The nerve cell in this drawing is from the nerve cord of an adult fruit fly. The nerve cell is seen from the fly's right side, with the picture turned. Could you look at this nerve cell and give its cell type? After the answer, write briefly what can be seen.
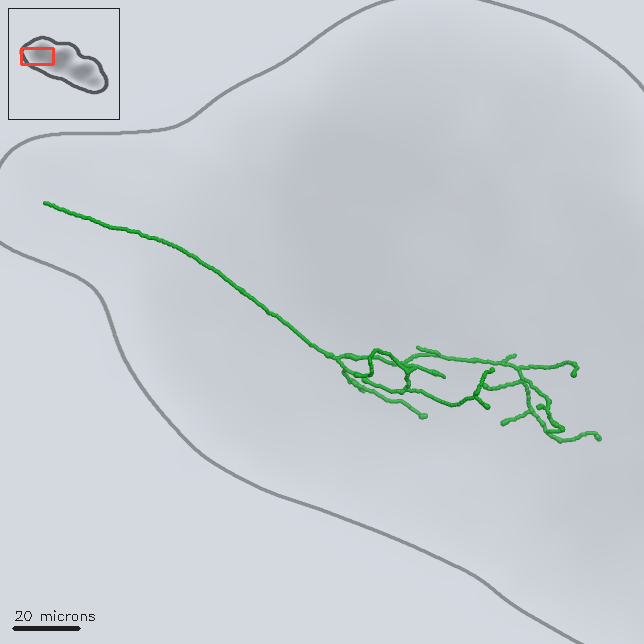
Its cell type is DNg53. Its broad class is descending neuron. No cell body is drawn. From left to right in the picture it spans about 170 microns.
